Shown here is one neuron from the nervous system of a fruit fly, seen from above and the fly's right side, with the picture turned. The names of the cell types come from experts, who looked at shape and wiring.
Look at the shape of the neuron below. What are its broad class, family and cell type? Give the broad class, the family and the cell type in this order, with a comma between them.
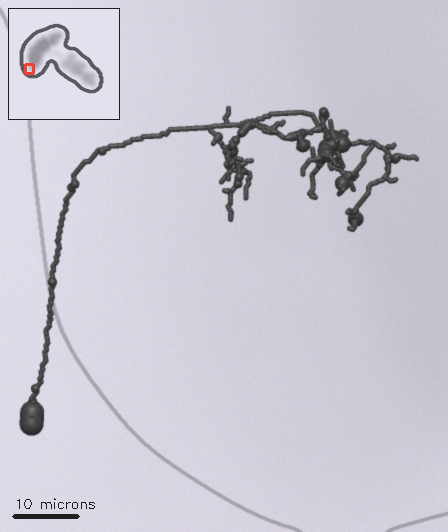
optic-lobe intrinsic neuron, Mi, Mi17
